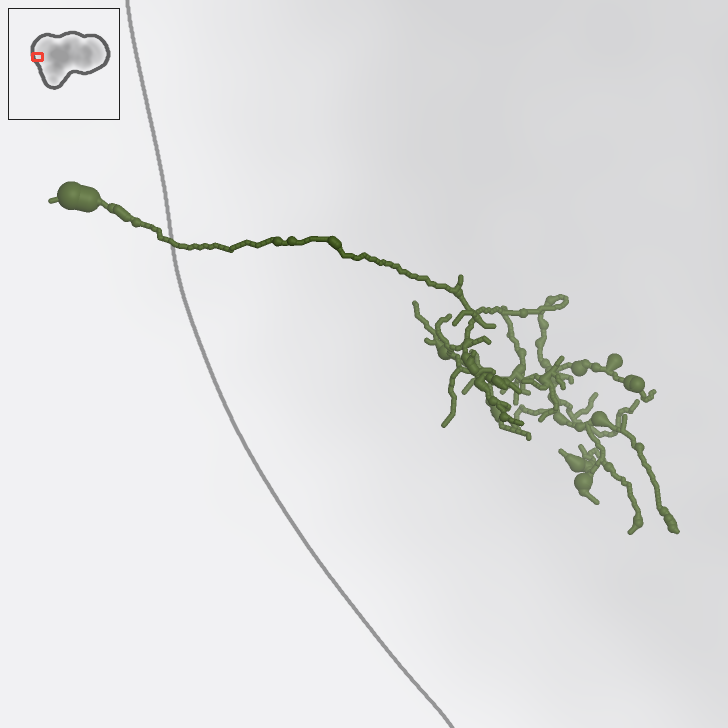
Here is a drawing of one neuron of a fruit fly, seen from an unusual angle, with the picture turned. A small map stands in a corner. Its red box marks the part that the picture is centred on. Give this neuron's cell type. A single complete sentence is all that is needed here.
The cell type carried by this neuron is Mi17.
